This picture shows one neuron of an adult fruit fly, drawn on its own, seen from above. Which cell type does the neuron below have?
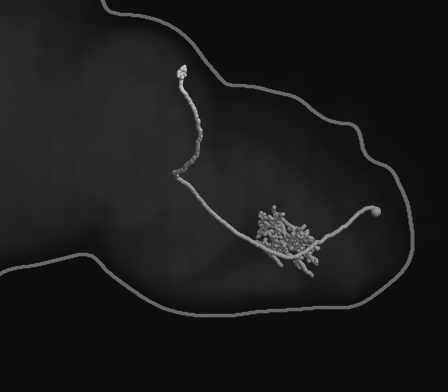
MeTu1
